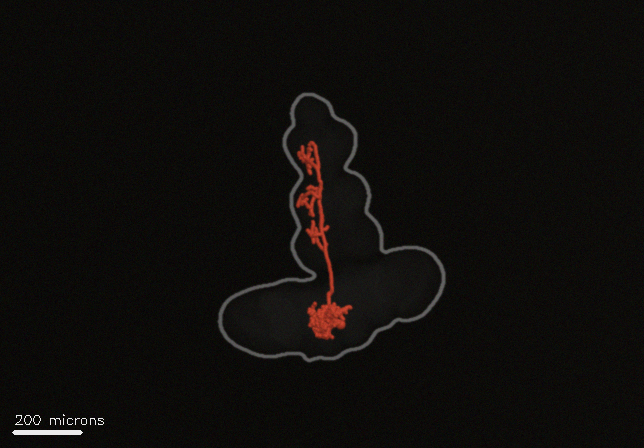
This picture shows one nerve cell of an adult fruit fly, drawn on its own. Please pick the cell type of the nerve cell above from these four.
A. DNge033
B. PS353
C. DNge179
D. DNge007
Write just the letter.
D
